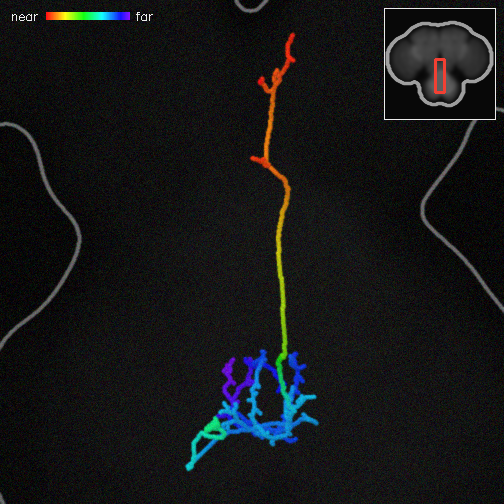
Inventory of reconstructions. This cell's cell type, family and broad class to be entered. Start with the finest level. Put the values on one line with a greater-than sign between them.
AN08B098 > hemilineage 08B > ascending neuron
